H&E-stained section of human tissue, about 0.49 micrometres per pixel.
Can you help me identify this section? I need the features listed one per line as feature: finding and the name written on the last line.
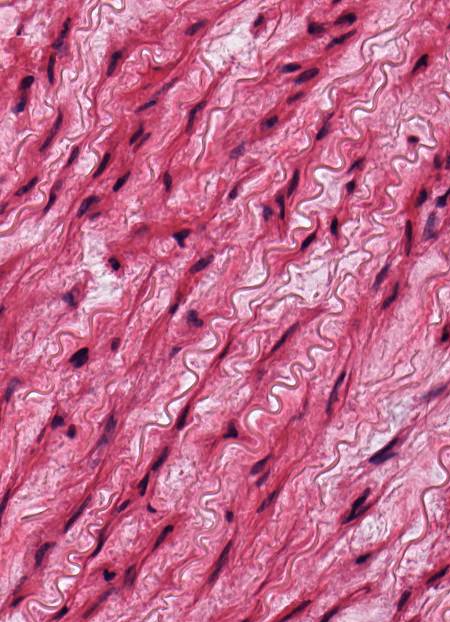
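Layers: parallel, running diagonally across the whole field from lower left to upper right
Elastic lamellae: pale and glassy with bright edges, not stained dark
Nuclei: elongated and dark purple, of smooth muscle cells, lying lengthwise along the same diagonal as the lamellae
Cytoplasm between lamellae: pink and fibrillar
Name: aorta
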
